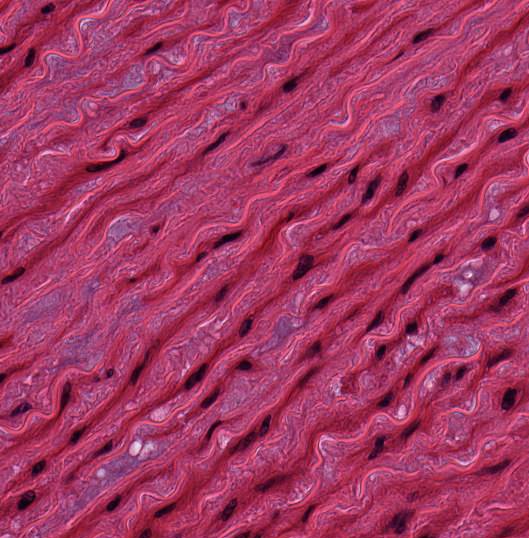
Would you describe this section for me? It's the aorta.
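First, the bands consist of thin, bright pink, wavy fibres packed closely in many layers. Next, elongated dark purple nuclei lie between fibres, long axes parallel to bands. Then a few small, round, clear spaces are scattered between fibres. Last, no epithelium, lumen or fat is present.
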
